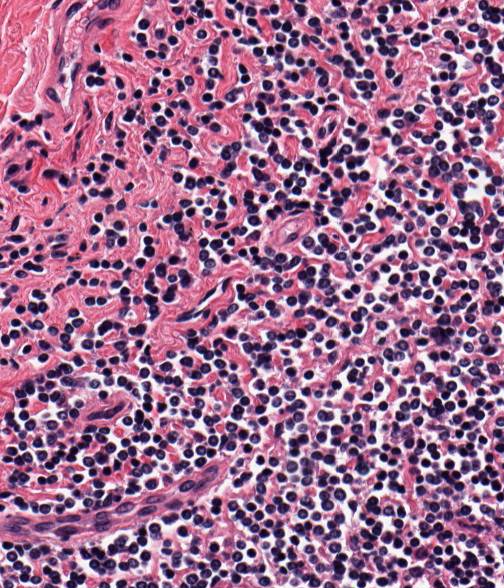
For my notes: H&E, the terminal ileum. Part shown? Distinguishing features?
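That's lymphoid tissue: a dense, diffuse sheet of small round cells fills the field, most crowded at right and below. Most are small lymphocytes with round, dark, condensed nuclei and very scant cytoplasm.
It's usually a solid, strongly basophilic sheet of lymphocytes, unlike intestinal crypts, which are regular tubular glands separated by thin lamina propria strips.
A vessel with elongated nuclei in its wall runs diagonally across the lower left, and a small thin-walled, pink-walled one sits centrally among lymphocytes.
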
